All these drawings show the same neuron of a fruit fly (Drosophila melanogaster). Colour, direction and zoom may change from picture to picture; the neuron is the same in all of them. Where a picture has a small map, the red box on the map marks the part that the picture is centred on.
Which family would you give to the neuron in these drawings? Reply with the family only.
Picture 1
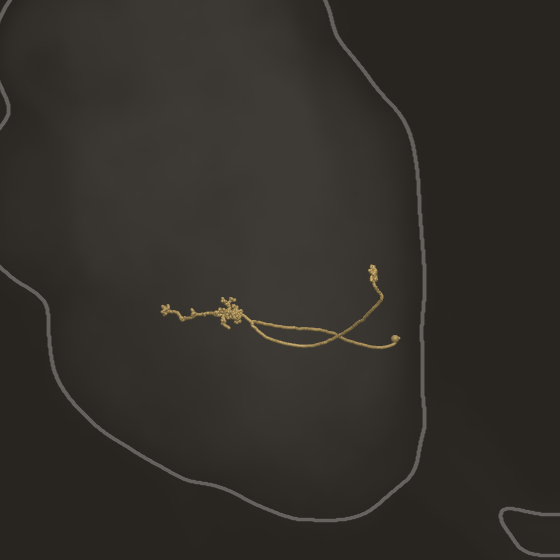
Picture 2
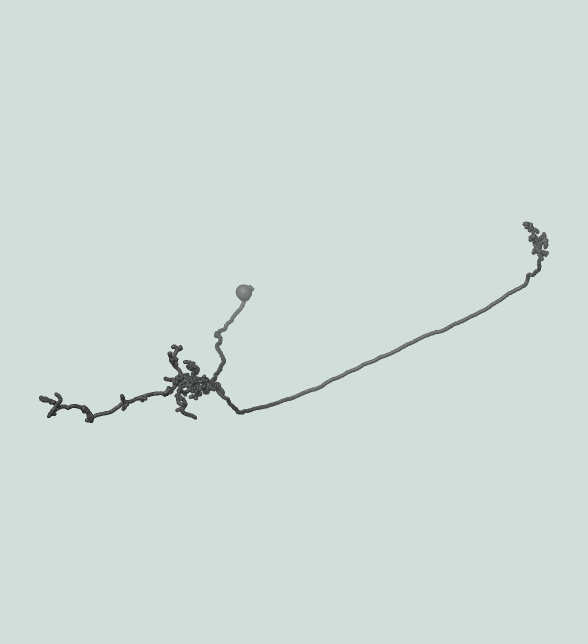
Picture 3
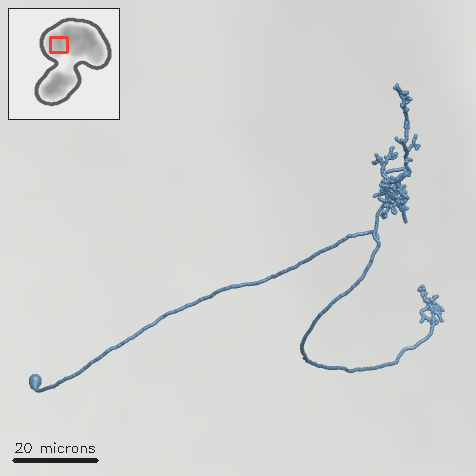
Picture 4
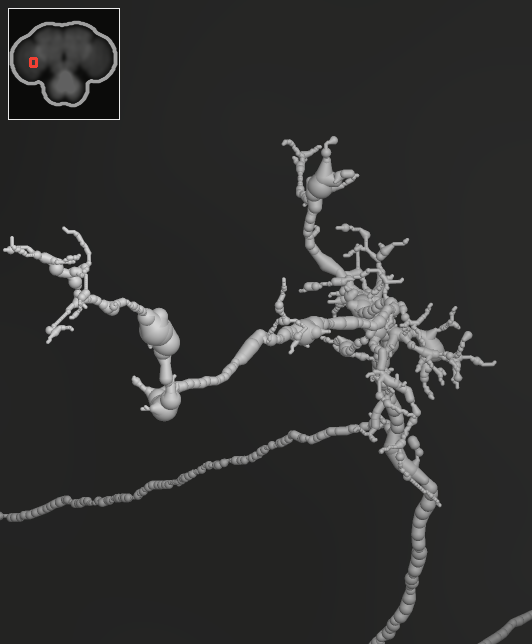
T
